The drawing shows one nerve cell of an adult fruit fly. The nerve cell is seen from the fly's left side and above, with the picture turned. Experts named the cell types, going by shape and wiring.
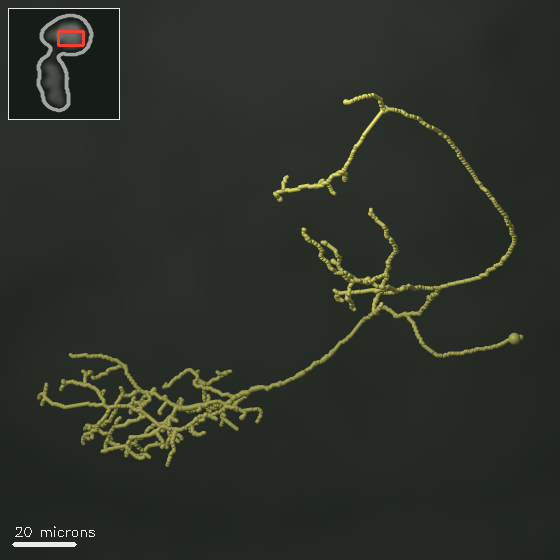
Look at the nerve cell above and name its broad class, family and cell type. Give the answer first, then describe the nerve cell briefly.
It is a visual projection neuron. The family is hemilineage VPNp&v1_posterior. The cell type is LC36. Its cell body lies on the right of the picture. From left to right in the picture it spans about 160 microns. The picture shows dozens of branch ends.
